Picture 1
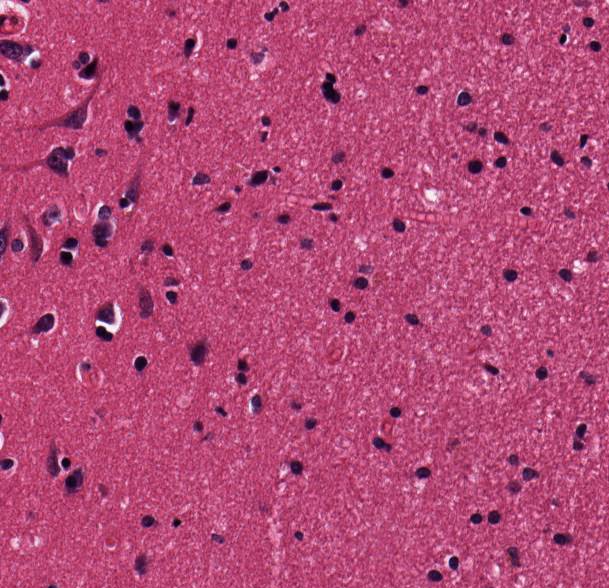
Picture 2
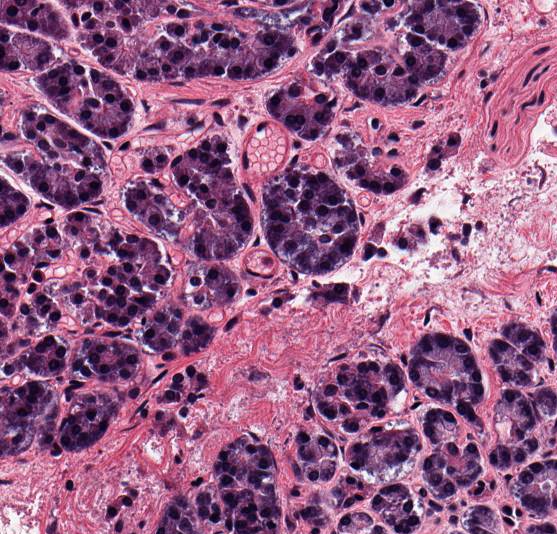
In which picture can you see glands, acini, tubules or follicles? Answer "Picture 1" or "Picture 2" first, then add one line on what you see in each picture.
Picture 2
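In picture 1: No epithelium or glands are present anywhere in the field.
In picture 2: The field is filled with rounded acini packed into groups that are parted by thin pink stroma.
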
